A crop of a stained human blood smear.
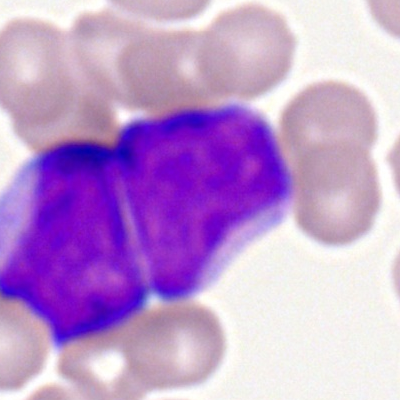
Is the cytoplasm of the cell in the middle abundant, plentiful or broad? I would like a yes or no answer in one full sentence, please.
No, the cell's cytoplasm is limited to a thin rim.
